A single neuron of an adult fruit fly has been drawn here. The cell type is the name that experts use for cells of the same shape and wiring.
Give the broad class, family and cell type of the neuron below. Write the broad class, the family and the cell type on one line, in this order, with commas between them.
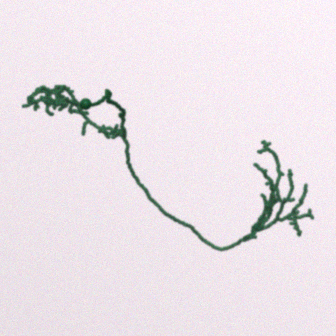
central-brain intrinsic neuron, hemilineage DL1_dorsal, FB1D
